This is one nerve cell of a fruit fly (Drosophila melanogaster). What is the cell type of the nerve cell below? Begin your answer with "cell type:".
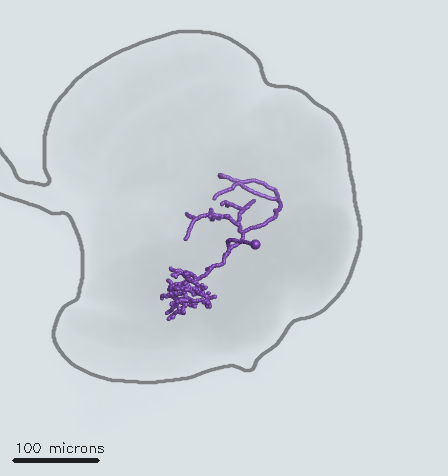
cell type: LC36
